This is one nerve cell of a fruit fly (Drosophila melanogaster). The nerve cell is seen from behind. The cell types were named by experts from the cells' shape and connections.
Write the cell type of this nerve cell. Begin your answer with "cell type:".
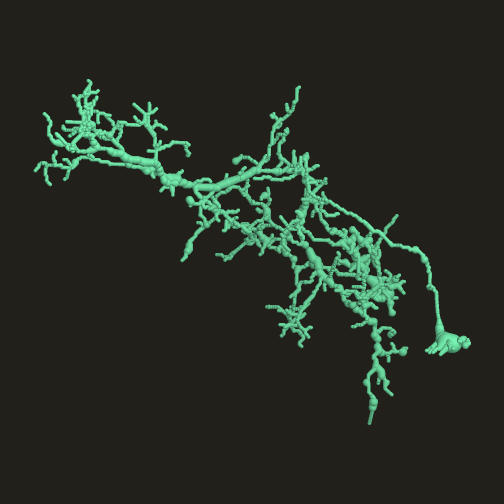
cell type: IN21A028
